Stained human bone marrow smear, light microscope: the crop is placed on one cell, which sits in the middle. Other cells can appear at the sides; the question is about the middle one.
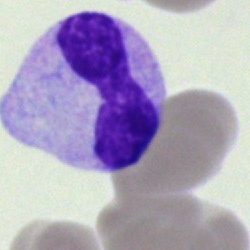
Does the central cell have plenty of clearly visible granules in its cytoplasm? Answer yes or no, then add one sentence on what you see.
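No. No distinct granules can be seen in the cytoplasm.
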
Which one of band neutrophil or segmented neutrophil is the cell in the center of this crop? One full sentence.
For this crop, the central cell is a band neutrophil.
